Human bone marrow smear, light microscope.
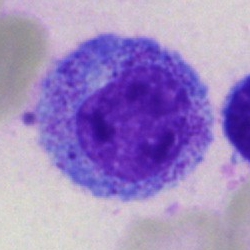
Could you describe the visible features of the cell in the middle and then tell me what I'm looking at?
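Here the cell in the middle has a roughly round outline, its edge a little uneven. Its cytoplasm forms a band that is widest on the left side of the nucleus, and purple granules are scattered all through it. The dark-staining nucleated cell partly cut off at the right edge of the picture is another cell. This middle cell is a promyelocyte.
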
